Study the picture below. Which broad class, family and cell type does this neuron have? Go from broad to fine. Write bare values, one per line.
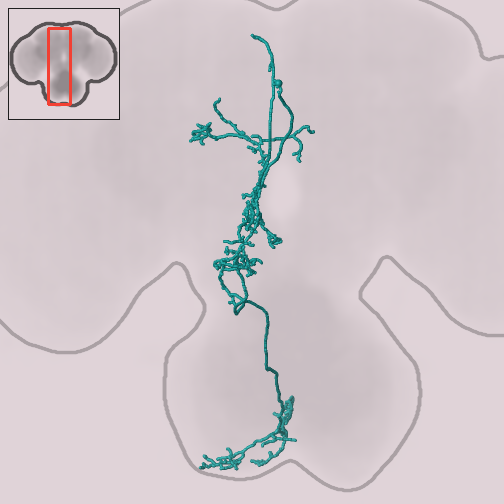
descending neuron
DNde
DNde007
